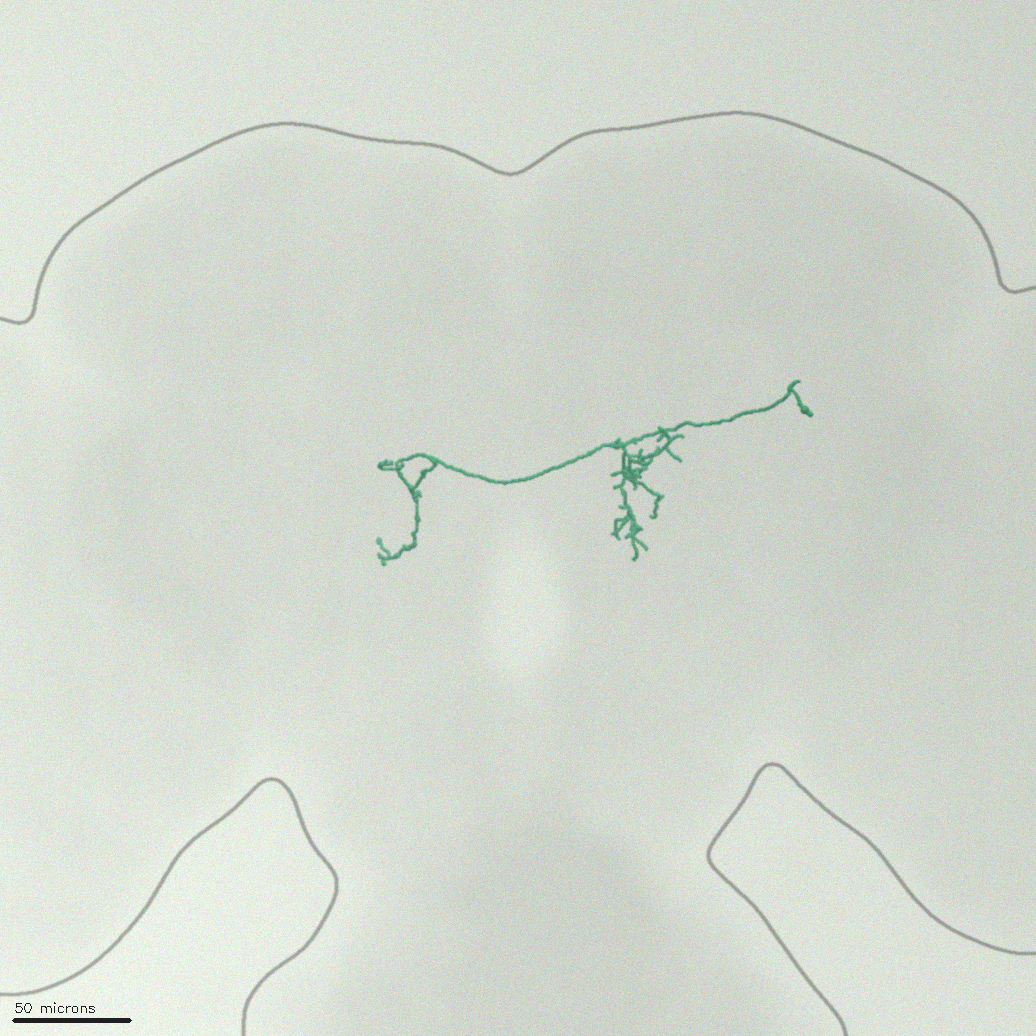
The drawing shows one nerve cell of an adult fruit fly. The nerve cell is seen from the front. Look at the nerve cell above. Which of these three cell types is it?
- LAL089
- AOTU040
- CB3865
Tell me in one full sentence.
In terms of cell type, the neuron is LAL089.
